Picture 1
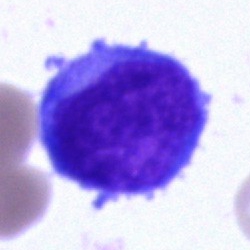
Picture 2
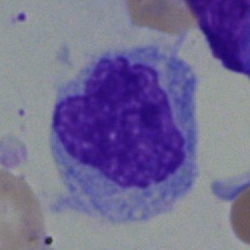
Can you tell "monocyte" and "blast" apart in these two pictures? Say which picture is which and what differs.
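The blast is the cell in picture 1, and the monocyte is the cell in picture 2. The blast's nucleus fills most of the cell, and its cytoplasm forms only a thin rim that is widest at the upper left.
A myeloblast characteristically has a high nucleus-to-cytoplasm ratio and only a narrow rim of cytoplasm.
In the monocyte, by contrast, pale greyish-blue cytoplasm surrounds the nucleus on all sides and is widest below it.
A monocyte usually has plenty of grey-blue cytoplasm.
The monocyte's nucleus has an irregular, folded outline with several shallow notches.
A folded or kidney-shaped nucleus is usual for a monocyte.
No distinct nucleolus can be seen in the monocyte's nucleus.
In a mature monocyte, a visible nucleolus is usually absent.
The blast's cytoplasm stains deep blue and shows no granules. Its outline is roughly round, with small knobby blebs projecting from the surface, most visibly along the top and bottom edges. Part of another deeply purple-stained cell lies at the top right corner of picture 2.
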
